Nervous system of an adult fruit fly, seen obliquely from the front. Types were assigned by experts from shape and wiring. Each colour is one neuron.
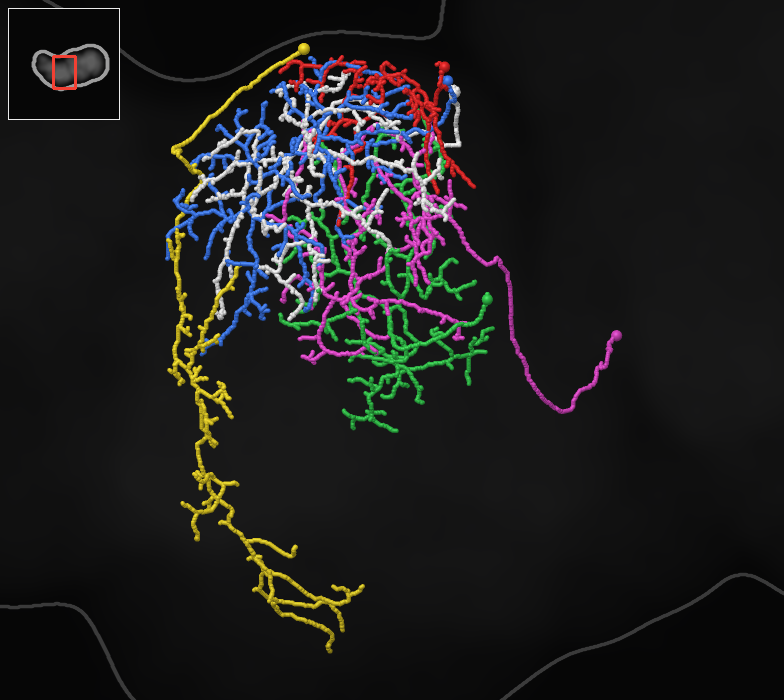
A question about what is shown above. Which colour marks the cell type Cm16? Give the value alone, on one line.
green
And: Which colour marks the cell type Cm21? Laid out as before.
blue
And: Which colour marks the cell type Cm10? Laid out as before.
yellow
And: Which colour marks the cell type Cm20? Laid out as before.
magenta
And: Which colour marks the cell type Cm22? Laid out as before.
red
